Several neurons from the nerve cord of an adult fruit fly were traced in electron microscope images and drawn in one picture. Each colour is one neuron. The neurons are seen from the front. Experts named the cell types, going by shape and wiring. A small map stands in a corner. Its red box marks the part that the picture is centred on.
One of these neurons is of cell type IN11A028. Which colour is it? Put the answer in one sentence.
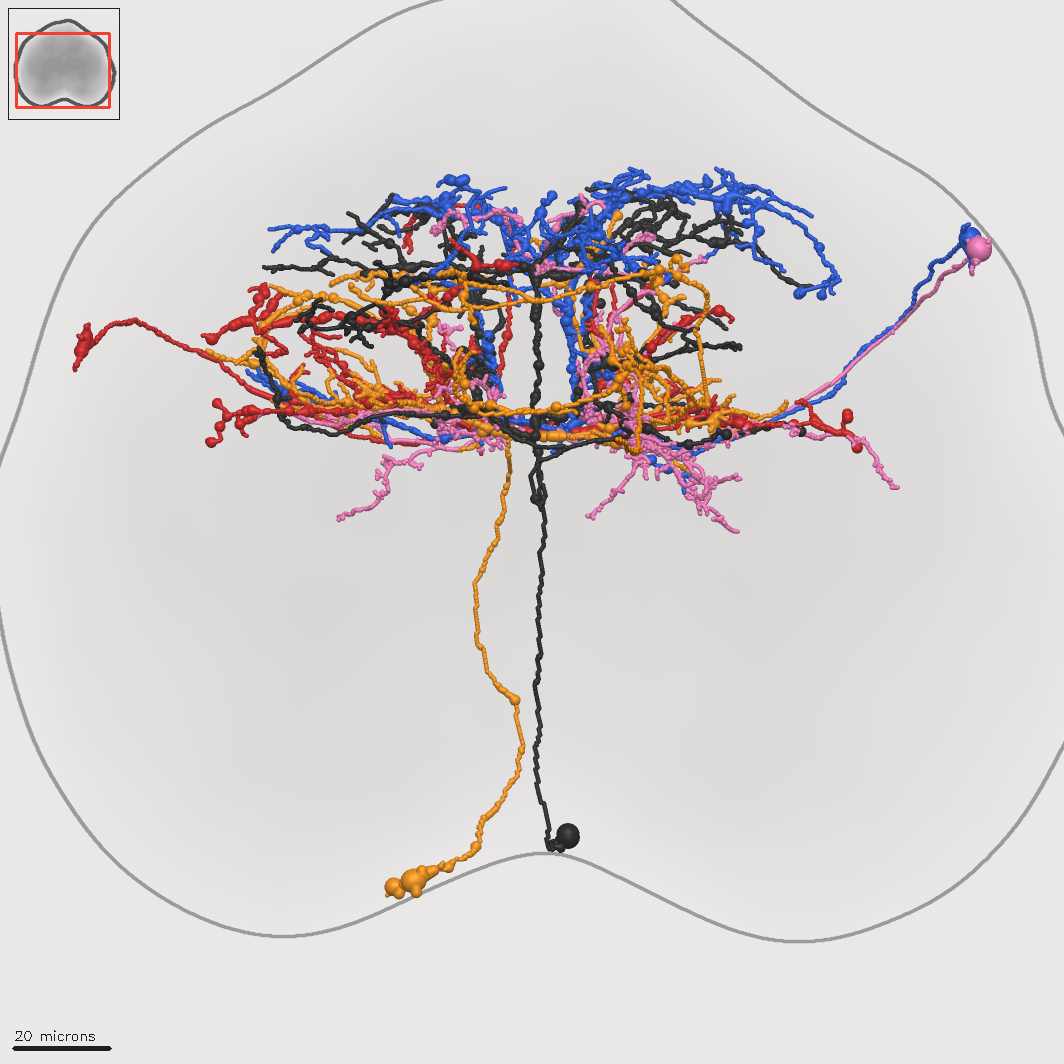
The colour is red.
